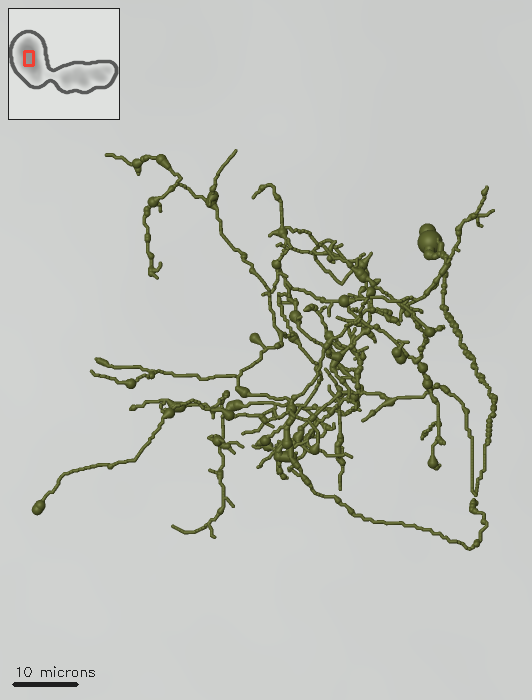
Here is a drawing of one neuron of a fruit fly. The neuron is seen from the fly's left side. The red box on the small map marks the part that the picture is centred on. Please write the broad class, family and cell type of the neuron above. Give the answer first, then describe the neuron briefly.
Its broad class is central-brain intrinsic neuron. The family is hemilineage VPNp1_medial. It is of cell type PVLP133. From left to right in the picture it spans about 75 microns. The picture shows dozens of branch ends.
